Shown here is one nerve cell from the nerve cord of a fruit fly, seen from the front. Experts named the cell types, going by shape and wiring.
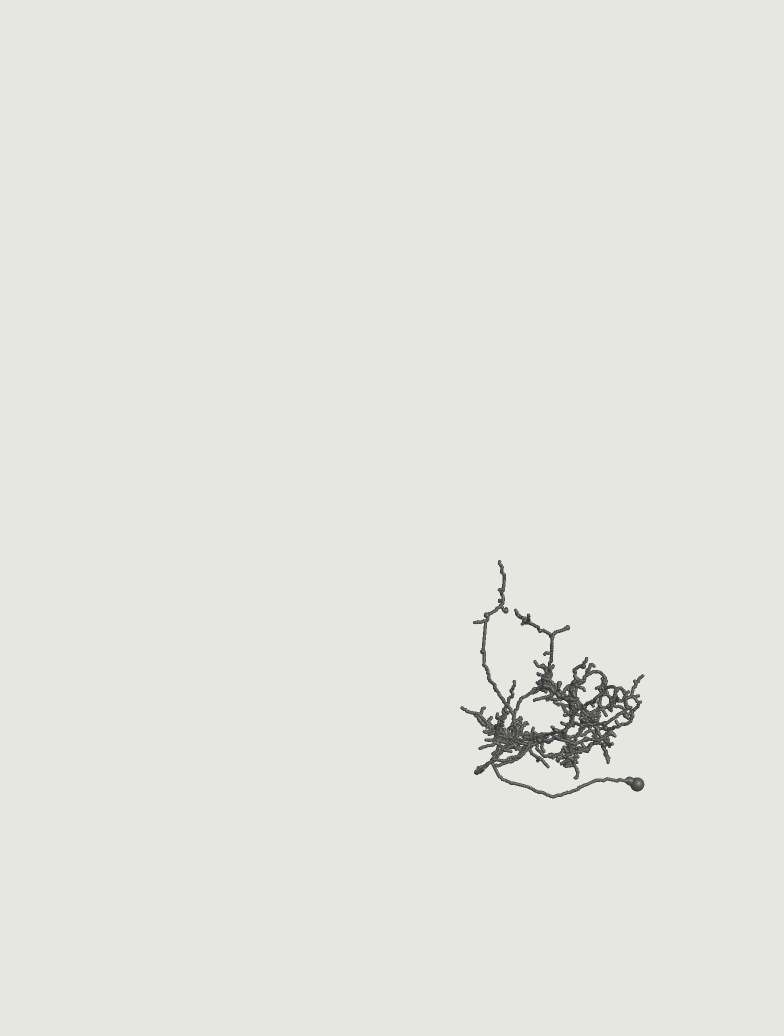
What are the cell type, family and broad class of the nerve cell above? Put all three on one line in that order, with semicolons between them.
IN01B040; hemilineage 01B; nerve-cord intrinsic neuron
